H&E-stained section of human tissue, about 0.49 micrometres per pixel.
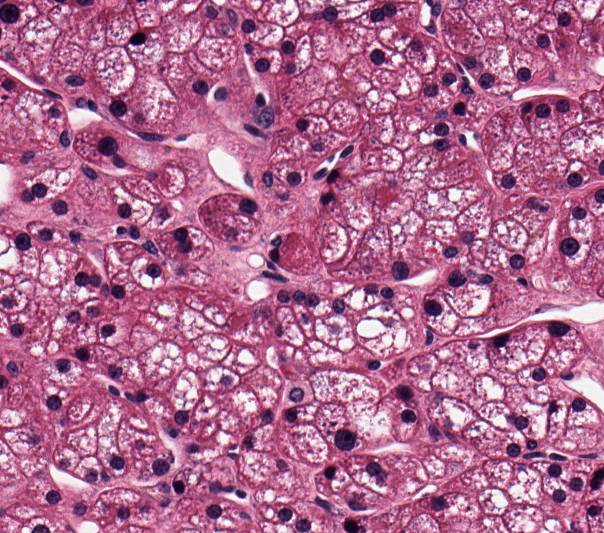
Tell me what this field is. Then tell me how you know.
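This is zona fasciculata of the adrenal gland. Cytoplasm first: most cells have abundant pale cytoplasm filled with many small clear vacuoles.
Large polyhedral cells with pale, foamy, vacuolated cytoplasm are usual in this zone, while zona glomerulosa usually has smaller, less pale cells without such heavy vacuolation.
Arrangement next: throughout the field the cells pack in nests and short cords separated by thin vascular channels. Channels then: these are narrow and slit-like, lined by flattened endothelial cells with elongated nuclei. Stroma last: connective tissue between the cell groups is scant.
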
